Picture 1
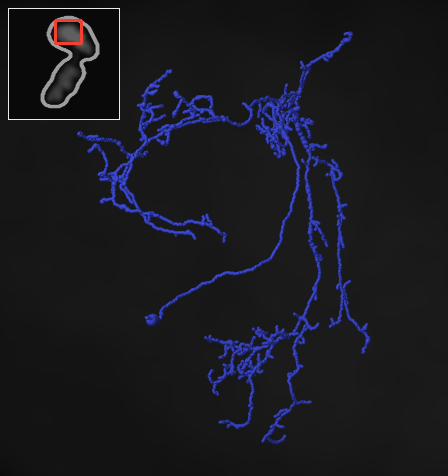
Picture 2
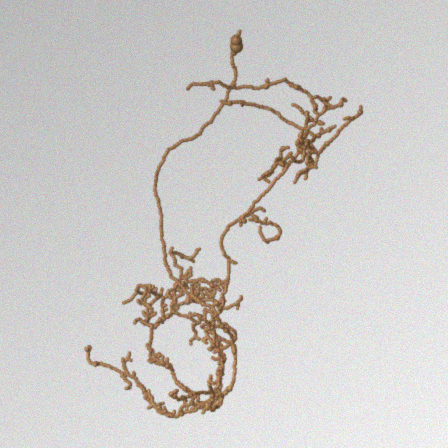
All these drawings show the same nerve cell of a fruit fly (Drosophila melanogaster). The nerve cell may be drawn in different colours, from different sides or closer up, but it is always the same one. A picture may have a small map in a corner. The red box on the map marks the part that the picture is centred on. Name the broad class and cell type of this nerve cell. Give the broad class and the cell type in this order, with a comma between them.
central-brain intrinsic neuron, CB4183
